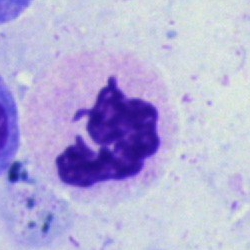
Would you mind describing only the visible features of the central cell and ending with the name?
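Looking at the central cell, its nucleus is irregular and lobulated, and a deep cleft runs into it from the left side. All around the nucleus there is abundant cytoplasm. That cytoplasm is pale pink, with a fine, faintly granular texture. This is a segmented neutrophil.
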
